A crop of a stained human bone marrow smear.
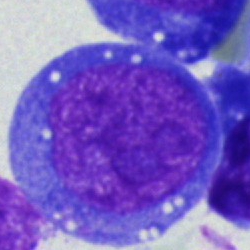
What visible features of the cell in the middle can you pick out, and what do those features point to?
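Starting with the outline, it is round and smooth. Next, the chromatin is finely stippled and has no coarse dark clumps. Around the nucleus runs a moderate rim of blue cytoplasm. Finally, that cytoplasm holds small round clear vacuoles, lying mostly near the cell edge. What we have here is a blast.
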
